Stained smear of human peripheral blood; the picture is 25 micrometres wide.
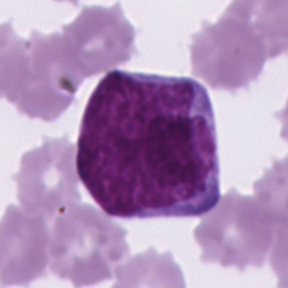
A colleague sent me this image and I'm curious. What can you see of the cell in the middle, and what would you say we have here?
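Looking at this cell, I notice first that its outline is angular, with fairly straight edges and corners. The nucleus is one unlobed mass filling most of the cell, so only a narrow rim of cytoplasm remains, and that rim is pale greyish blue. This cell is a myeloblast.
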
